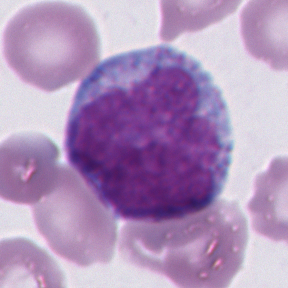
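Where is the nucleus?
Filling most of the cell, toward its lower part.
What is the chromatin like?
Finely stippled, fairly evenly spread, without coarse dark clumps.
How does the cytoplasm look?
A pale grey-blue rim, widest along the top, with fine purplish granules scattered through it.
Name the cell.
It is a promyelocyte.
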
